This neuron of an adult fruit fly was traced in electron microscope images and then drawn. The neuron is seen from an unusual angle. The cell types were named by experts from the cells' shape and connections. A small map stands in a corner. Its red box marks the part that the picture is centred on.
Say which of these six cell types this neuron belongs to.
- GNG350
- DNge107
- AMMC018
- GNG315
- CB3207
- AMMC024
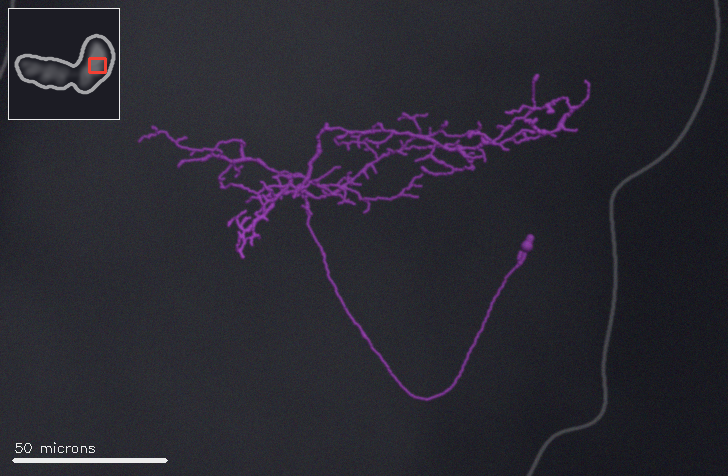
AMMC024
